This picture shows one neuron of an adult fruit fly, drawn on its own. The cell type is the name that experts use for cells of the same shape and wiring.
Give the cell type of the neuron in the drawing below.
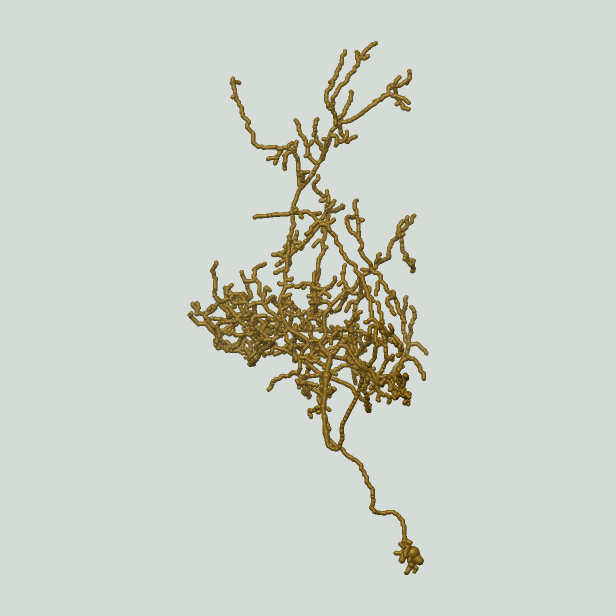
CB0122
